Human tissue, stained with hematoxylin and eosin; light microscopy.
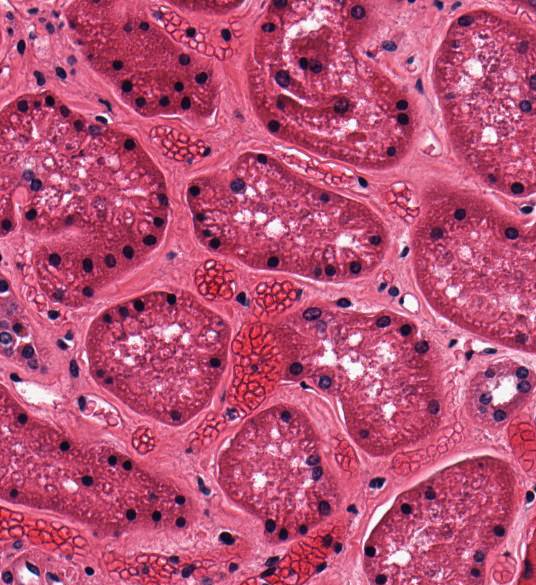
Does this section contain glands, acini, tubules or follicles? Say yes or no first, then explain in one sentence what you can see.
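Yes. The whole field is filled with closely packed, rounded to oval epithelial units cut in cross-section.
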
